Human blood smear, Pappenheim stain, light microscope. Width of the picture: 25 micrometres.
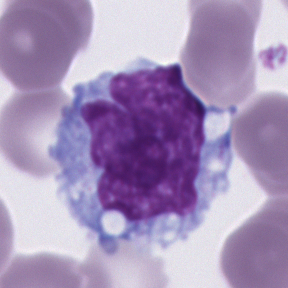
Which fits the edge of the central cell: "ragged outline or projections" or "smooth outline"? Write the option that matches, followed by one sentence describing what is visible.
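Ragged outline or projections. The cell outline is irregular, with small bumps along its edge.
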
